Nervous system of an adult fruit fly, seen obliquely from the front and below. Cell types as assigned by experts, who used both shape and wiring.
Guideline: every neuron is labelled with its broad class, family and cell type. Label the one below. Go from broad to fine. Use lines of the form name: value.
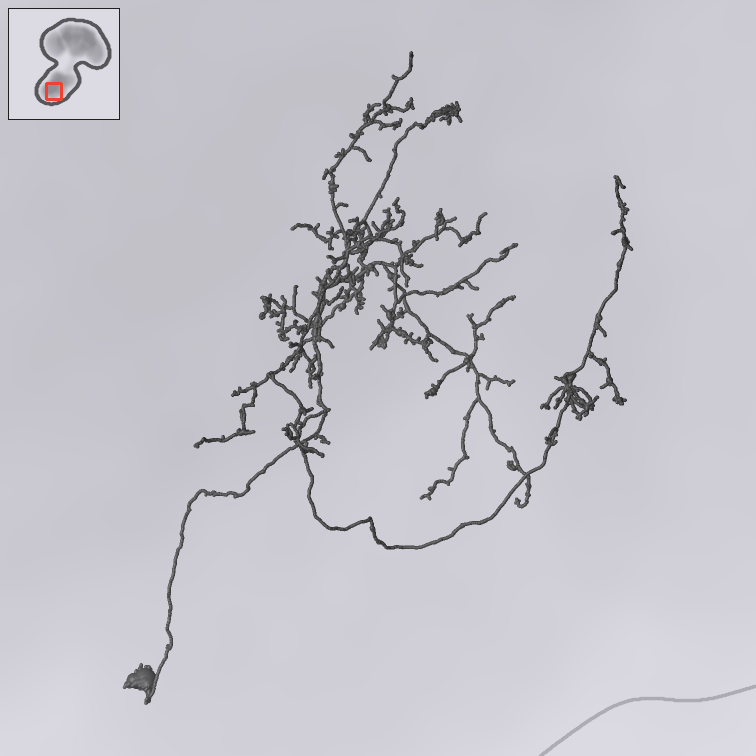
broad class: nerve-cord intrinsic neuron
family: hemilineage 20A.22A
cell type: IN20A.22A028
